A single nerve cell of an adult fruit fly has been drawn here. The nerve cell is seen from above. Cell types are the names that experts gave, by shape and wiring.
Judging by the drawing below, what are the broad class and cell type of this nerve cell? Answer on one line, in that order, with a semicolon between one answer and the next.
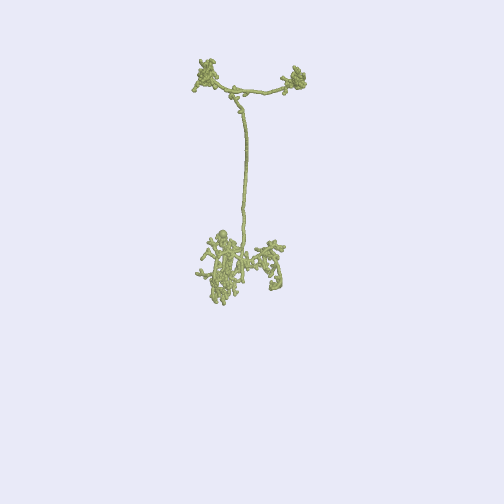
ascending neuron; ANXXX108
